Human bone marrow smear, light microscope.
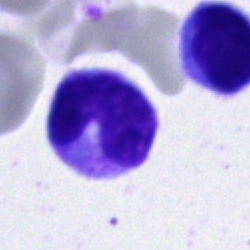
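Band neutrophil, the central cell. First, the outline: roughly round, with a few slightly angular edges. Next, the nucleus, which is notched, the notch opening toward the bottom of the cell. Then the chromatin, deep purple throughout the nucleus. Last, a pale area lying within the notch.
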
